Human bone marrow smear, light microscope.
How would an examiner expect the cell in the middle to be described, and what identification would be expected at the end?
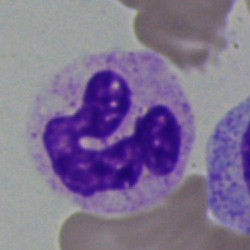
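Looking at the edge first, I see a round, smooth outline. Inside, the nucleus is split into lobes, with narrower parts joining them. Fine purple granules are scattered through the cytoplasm, and I find no vacuoles there. So this is a segmented neutrophil.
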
